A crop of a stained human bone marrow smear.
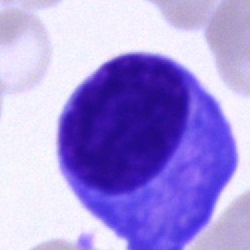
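Plasma cell, the central cell in this stained bone marrow smear. Its outline is rounded, with a smooth border. The nucleus lies off-centre toward the upper left, and its chromatin is dense and dark purple. A moderate rim of blue cytoplasm lies mainly to the lower right of the nucleus.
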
